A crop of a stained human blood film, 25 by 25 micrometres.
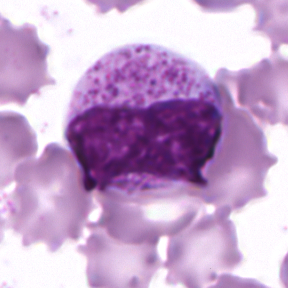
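Metamyelocyte, central cell. Nucleus a broad band across the full cell width, in the lower half. Chromatin dark purple, coarsely clumped. Cytoplasm scattered with many small reddish-purple granules.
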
